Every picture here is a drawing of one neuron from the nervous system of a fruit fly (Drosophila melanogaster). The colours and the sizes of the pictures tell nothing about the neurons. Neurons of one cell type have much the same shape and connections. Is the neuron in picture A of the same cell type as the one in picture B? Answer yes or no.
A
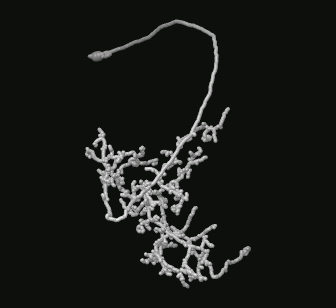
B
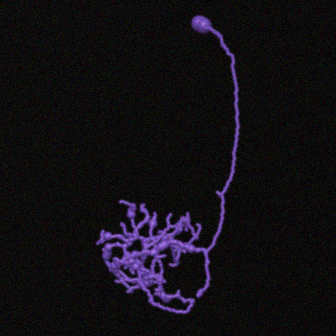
no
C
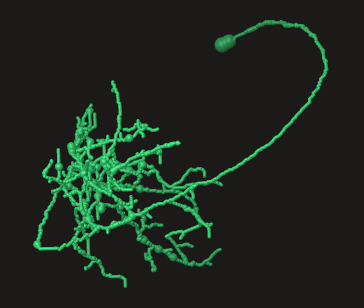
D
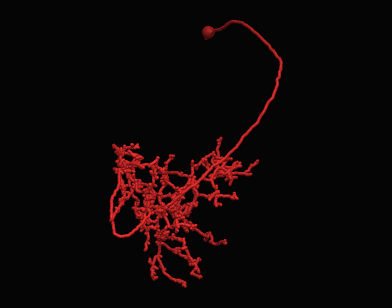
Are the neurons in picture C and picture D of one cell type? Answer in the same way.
yes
